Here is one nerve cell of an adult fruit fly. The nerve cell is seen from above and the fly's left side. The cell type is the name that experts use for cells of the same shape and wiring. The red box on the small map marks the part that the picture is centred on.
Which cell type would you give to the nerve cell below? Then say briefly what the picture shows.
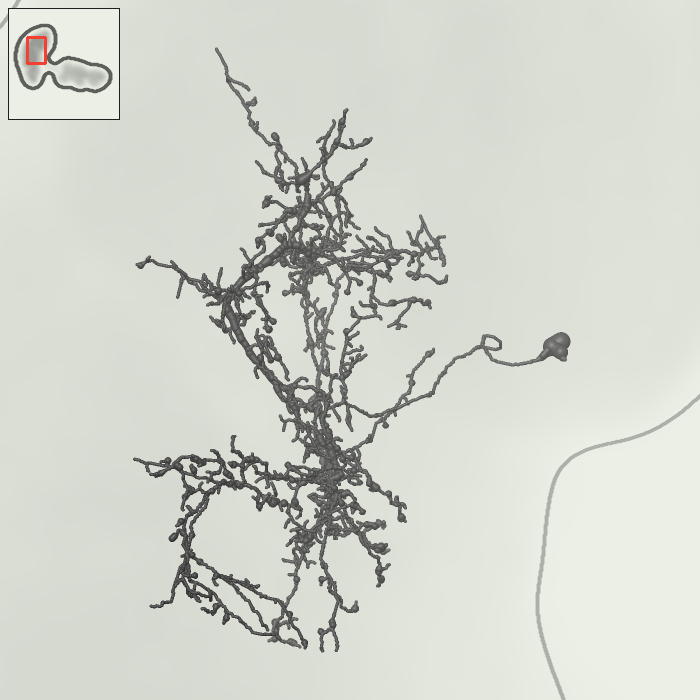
The cell type is IB109. It is a central-brain intrinsic neuron. It lies in the brain. Its cell body lies on the right of the picture. More than a hundred branch ends can be seen.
